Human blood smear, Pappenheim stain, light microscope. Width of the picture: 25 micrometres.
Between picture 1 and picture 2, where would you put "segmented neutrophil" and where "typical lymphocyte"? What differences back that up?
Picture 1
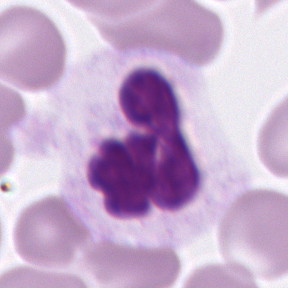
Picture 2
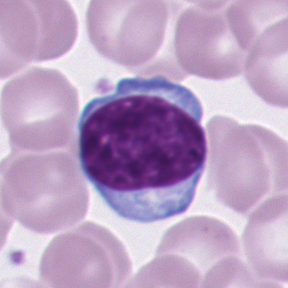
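Identification: 1, segmented neutrophil; 2, typical lymphocyte. Common to both: dark purple, coarsely clumped chromatin; no nucleoli in the first, no distinct nucleoli in the second. Neutrophil cytoplasm: abundant, pale lilac-pink, fine faint violet-pink granules throughout, no vacuoles.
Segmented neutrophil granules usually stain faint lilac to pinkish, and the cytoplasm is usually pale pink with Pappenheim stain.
Lymphocyte cytoplasm: no coarse coloured granules. Lymphocyte nucleus: oval, about 11 by 9 micrometres, smooth edge, no notches or lobes.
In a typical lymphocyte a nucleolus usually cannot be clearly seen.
Lymphocyte outline: irregular, somewhat angular, not smoothly round; small purple platelet just off its upper left edge.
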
